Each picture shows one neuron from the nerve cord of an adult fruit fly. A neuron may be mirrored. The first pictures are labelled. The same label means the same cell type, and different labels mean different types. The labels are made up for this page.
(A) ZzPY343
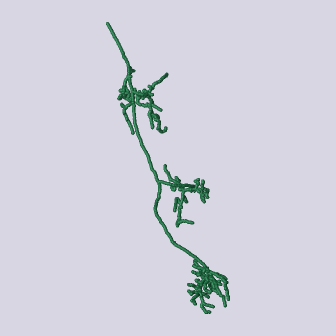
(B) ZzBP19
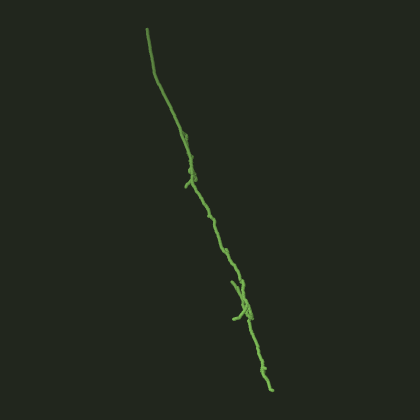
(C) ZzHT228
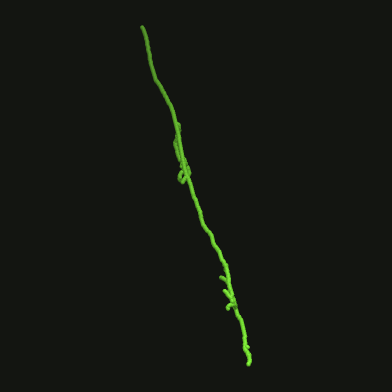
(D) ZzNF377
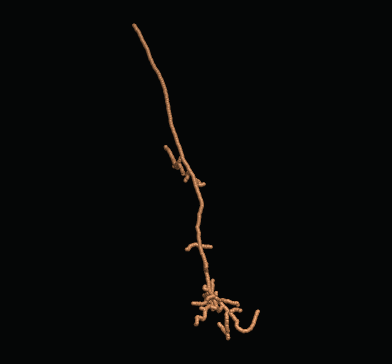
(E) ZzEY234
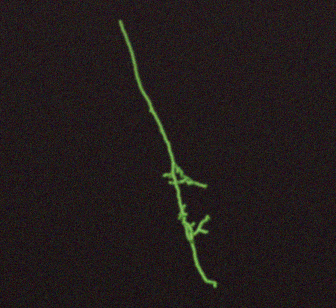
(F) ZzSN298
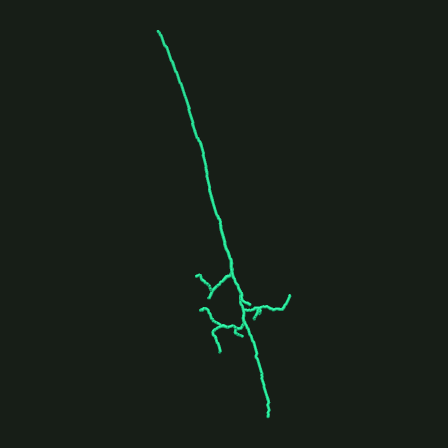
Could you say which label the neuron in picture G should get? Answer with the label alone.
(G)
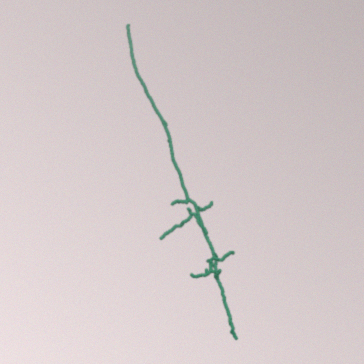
ZzEY234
